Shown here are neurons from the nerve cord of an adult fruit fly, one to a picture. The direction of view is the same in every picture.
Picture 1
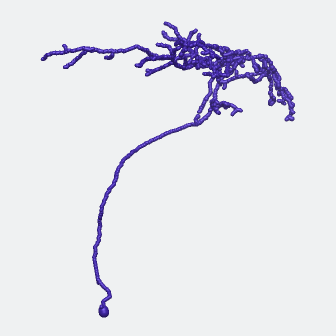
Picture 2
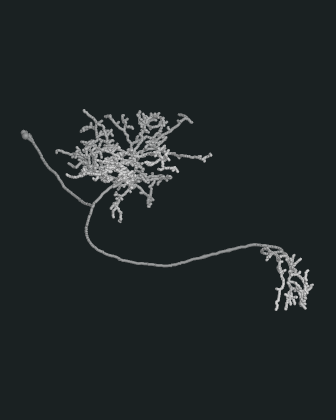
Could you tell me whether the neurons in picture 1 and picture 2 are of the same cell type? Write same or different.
different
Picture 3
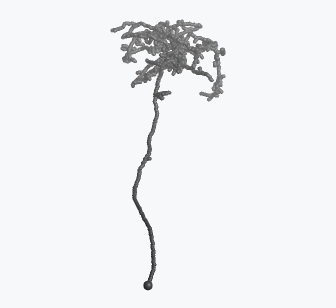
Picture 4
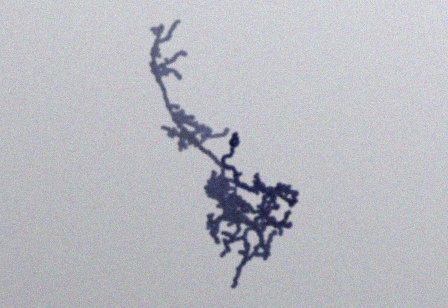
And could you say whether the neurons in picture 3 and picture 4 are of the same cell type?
different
